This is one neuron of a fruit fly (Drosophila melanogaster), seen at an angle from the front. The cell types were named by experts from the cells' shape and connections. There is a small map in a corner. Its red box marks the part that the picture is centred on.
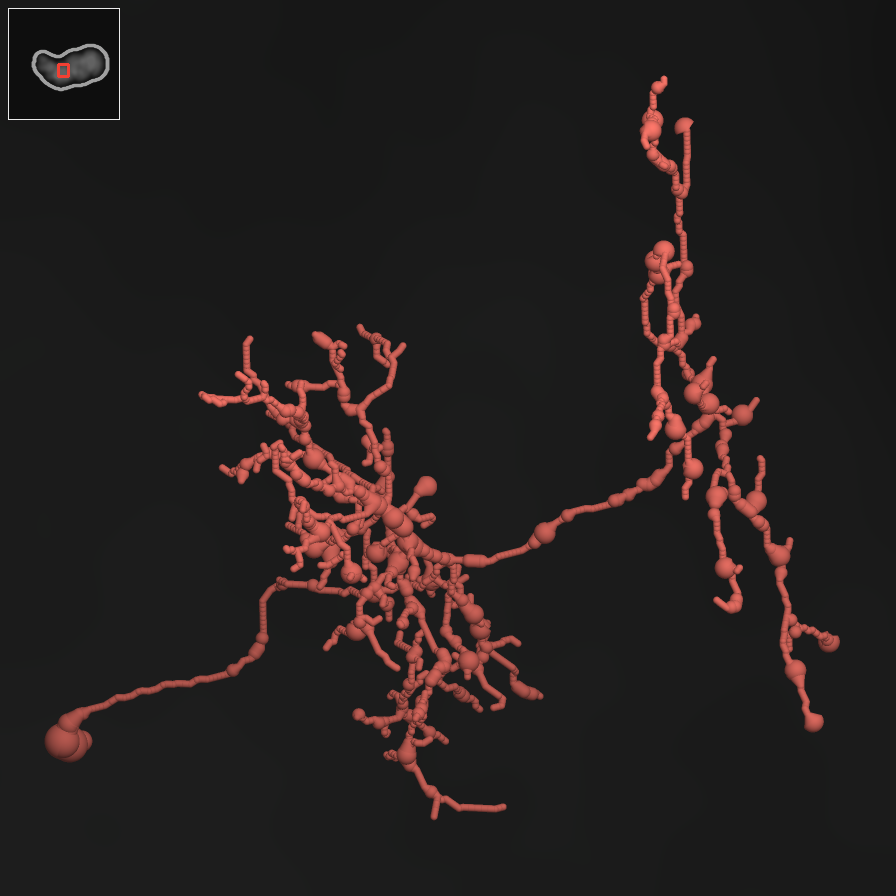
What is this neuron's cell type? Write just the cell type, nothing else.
Tlp11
